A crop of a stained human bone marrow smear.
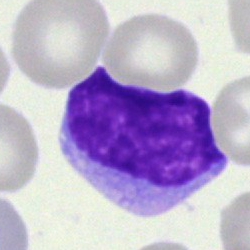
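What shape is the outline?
Angular, with several corners rather than a smooth curve.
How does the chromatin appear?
Dark purple and clumped, with small paler patches between the clumps.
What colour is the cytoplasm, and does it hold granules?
Pale lilac-blue, with no granules visible.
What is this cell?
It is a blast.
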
